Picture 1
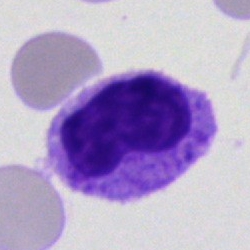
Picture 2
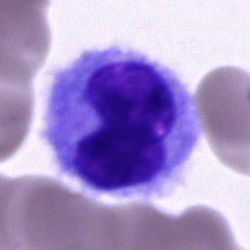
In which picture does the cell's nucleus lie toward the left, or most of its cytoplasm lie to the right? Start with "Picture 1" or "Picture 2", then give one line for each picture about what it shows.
Picture 1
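What picture 1 shows: The nucleus fills most of the cell and sits toward the upper left.
What picture 2 shows: The nucleus sits off-centre toward the right, leaving a wider rim of cytoplasm on the left.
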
